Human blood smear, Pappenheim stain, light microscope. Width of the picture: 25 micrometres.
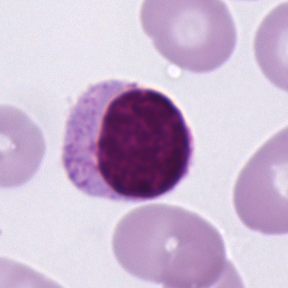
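Large granular lymphocyte, about 11 micrometres across. Looking first at the nucleus: it is round, with a smooth, unindented edge, about 9 micrometres across, and it lies toward the right of the cell. Its chromatin, I note, is dark purple and coarsely clumped. Then the cytoplasm: a pale lilac crescent on the left side, sprinkled with many fine purple granules.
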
